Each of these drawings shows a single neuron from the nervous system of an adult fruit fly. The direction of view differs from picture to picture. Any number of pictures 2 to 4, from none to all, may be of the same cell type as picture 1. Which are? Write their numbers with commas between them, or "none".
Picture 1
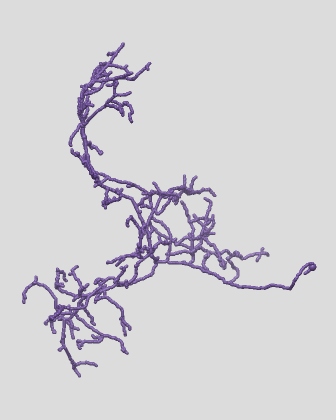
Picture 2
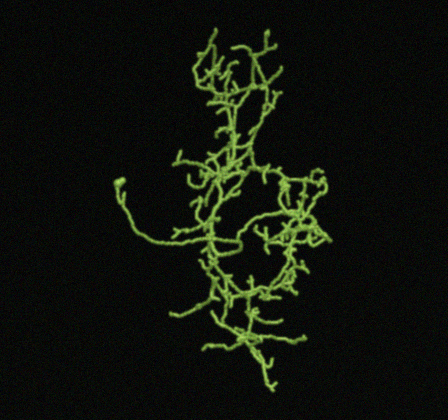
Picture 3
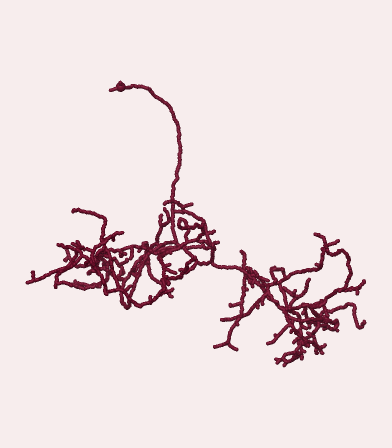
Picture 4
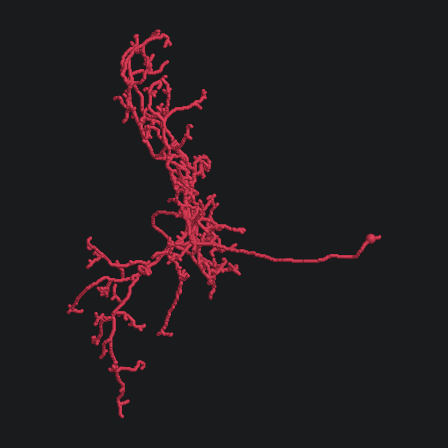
2, 3, 4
